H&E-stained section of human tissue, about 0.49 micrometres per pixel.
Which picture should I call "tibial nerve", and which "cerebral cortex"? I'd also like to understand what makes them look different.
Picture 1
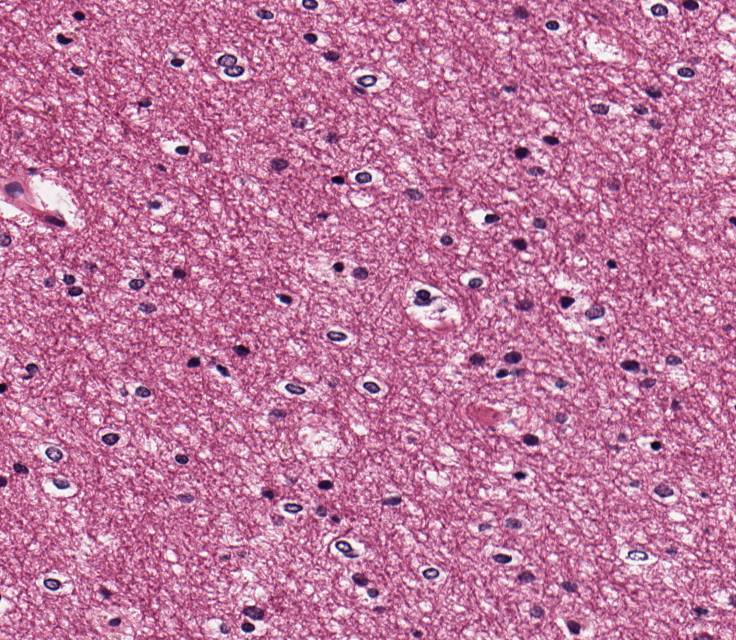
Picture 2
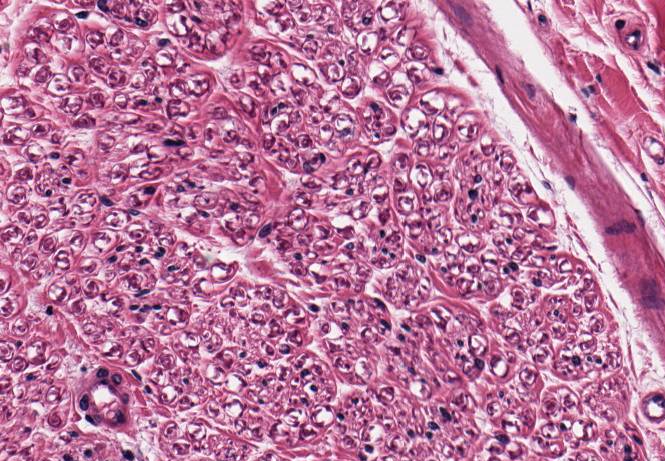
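So, picture 1 is the cerebral cortex and picture 2 is the tibial nerve. In the first, the whole field is a fine pink fibrillary meshwork with nuclei scattered singly through it, mostly small, round and dark, and many sitting in clear white halos. There's also a small vessel in an open clear space at the upper left edge. The second looks quite different: it's mostly tightly packed small rounded profiles gathered into rounded clusters, with small dark oval nuclei between them. A diagonal band at the upper right carries a few elongated dark nuclei along its length, and near the lower left corner a small rounded structure holds several dark nuclei.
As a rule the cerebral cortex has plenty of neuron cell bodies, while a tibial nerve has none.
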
